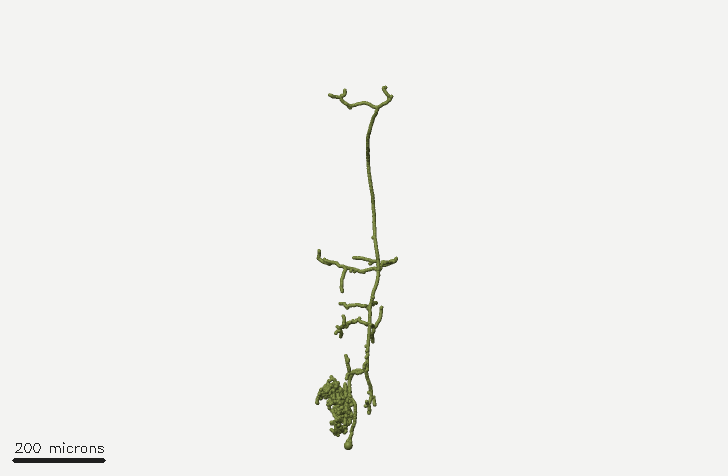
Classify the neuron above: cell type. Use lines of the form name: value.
cell type: AN06B002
